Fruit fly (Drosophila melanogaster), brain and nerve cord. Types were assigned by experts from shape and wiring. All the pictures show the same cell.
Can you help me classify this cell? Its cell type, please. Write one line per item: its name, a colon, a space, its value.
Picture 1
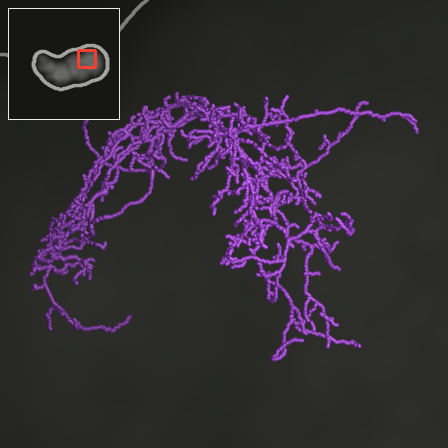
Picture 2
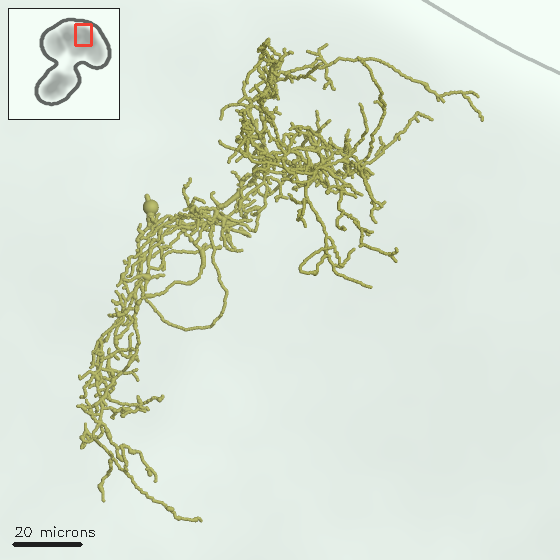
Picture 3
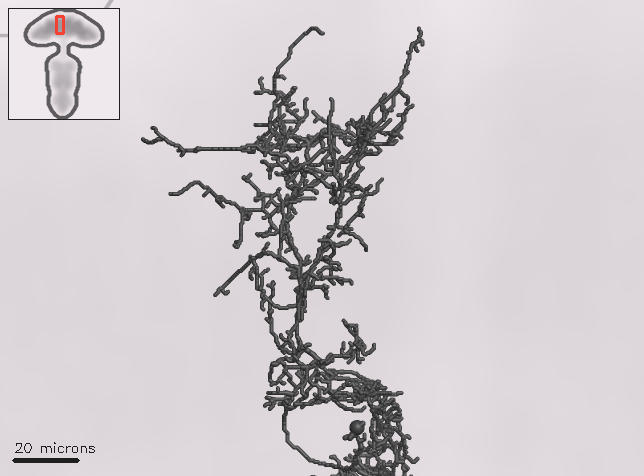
cell type: ATL022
